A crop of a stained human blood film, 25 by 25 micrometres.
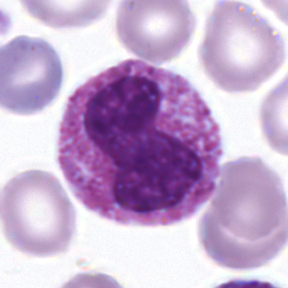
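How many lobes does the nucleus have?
Two.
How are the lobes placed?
Diagonally, one at upper left and one at lower right.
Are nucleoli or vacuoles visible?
Neither: no nucleoli appear in the nucleus and no vacuoles in the cytoplasm.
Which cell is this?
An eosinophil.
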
